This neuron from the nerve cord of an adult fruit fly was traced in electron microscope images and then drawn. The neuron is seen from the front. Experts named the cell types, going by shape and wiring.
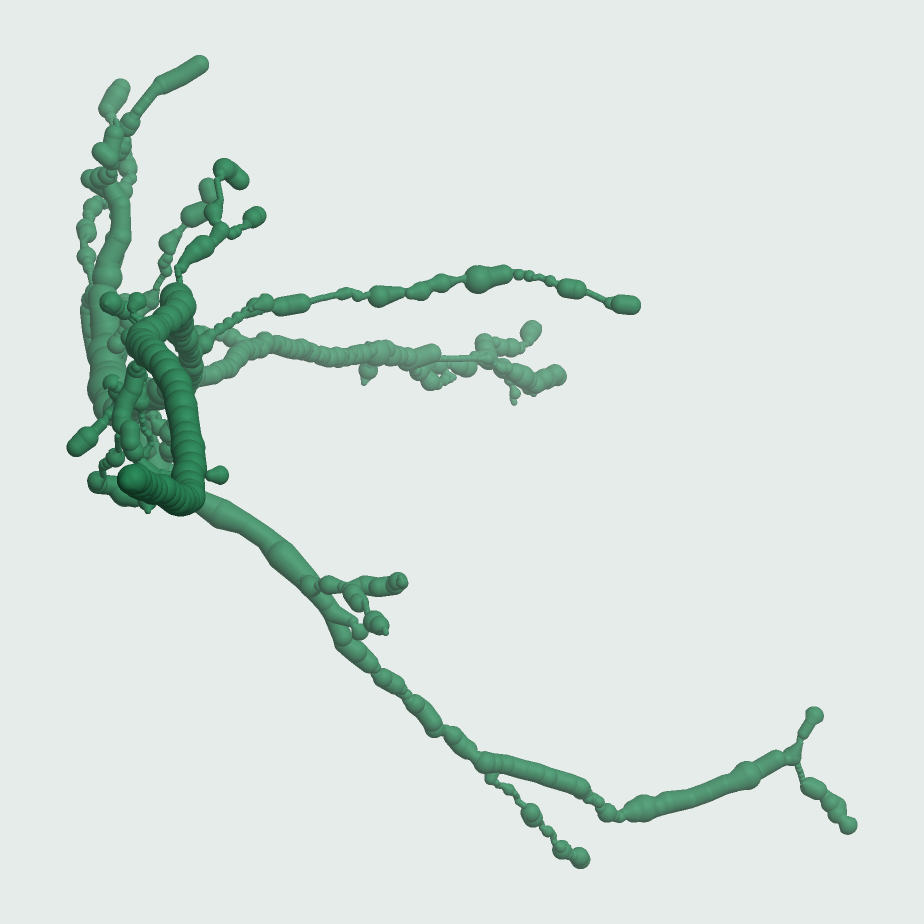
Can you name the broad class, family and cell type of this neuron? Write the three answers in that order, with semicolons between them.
descending neuron; DNpe; DNpe017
